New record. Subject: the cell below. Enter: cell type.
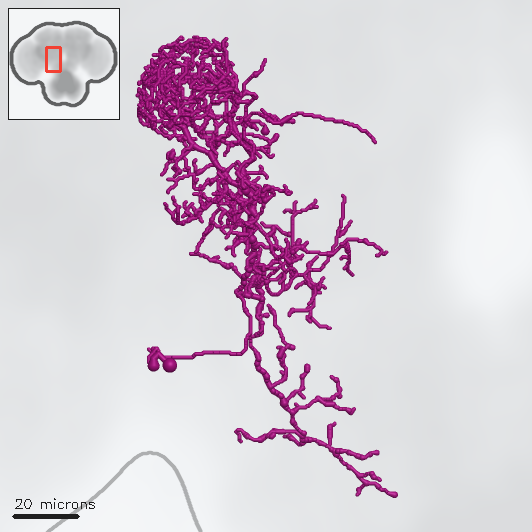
ALON3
